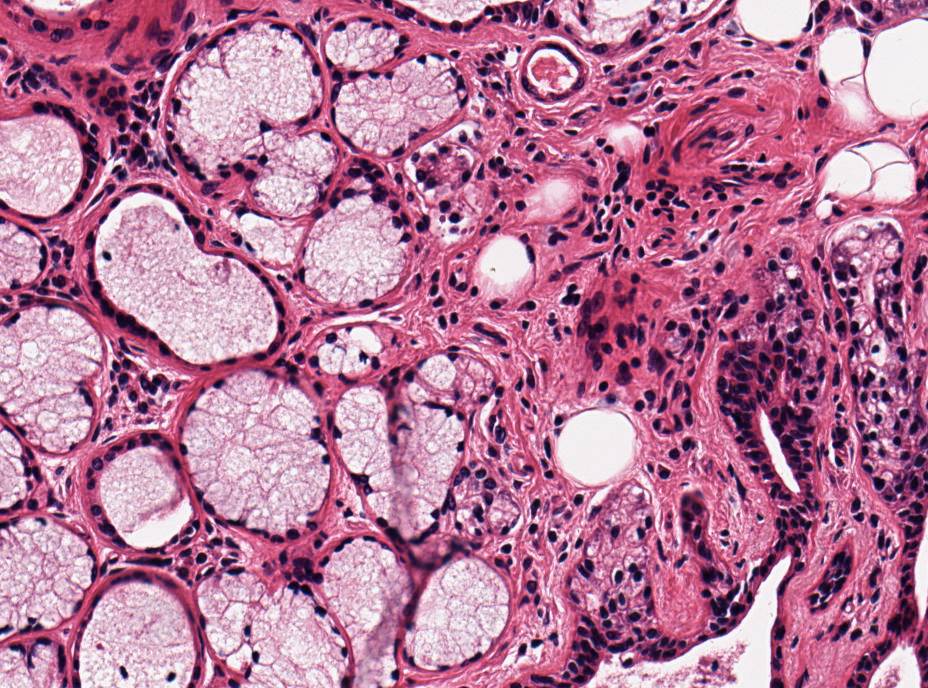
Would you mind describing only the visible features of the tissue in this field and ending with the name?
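Closely packed glandular acini fill the left two-thirds; the right third is cellular stroma and epithelium. The acini are rounded and filled with pale, foamy, vacuolated mucous cytoplasm. Dark, flattened acinar cell nuclei lie against the outer rim of each acinus. Thin bands of pink fibrous tissue separate adjacent acini. The tissue is minor salivary gland.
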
